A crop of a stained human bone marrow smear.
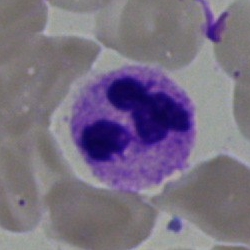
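Segmented neutrophil, the cell in the middle of a stained human bone marrow smear. The cell has a smooth, round outline, and its nucleus is divided into three separate lobes. The chromatin is dense, dark purple and coarsely clumped. Fine, small purplish granules fill the cytoplasm.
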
